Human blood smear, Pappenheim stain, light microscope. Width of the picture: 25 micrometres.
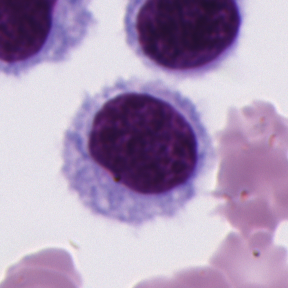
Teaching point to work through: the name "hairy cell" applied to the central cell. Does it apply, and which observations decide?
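Start with size: this cell is about 13 micrometres across, which goes with hairy cell.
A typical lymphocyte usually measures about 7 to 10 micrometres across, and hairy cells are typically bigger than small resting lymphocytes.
Next, look at how much of the cell the nucleus takes up: about 50% of its area, which favours hairy cell over typical lymphocyte.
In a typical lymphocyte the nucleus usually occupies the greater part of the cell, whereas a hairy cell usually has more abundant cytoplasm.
The cytoplasm is pale blue-grey, matching hairy cell.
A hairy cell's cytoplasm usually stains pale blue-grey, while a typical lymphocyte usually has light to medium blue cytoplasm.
The nucleus is oval, about 10 by 8 micrometres, with no lobes or deep indentations, and that suits hairy cell too.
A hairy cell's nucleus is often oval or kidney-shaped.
Around the roughly round outline, the margin is fringed all the way with many short, fine, irregular projections. You will also find no visible nucleoli and no distinct coloured granules in the cytoplasm. Taken together, yes: hairy cell is the right name, and typical lymphocyte is not.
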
